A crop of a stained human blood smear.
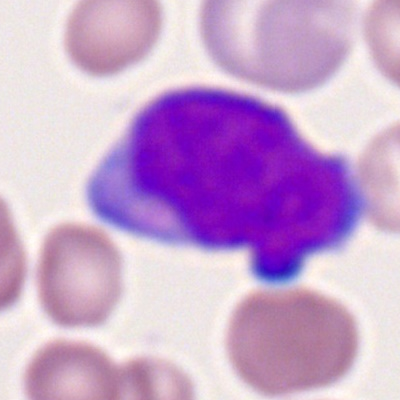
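Myeloblast, the central cell in a stained human blood smear under the light microscope. First, the cell outline: irregular rather than round. Second, the nucleus, whose outline is likewise irregular and folded. Third, the chromatin, stained deep purple with patchy lighter areas. Last, a small knob-like protrusion sticking out from the bottom edge of the cell.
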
